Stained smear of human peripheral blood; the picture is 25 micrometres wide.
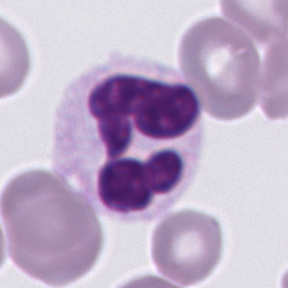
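Segmented neutrophil: the nucleated cell at the centre of a stained peripheral blood smear, its nucleus divided into more than two separate lobes. The segmented neutrophil's chromatin is dark purple and coarsely clumped. Plentiful pale pinkish-lilac cytoplasm holds fine, faint pinkish granules.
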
